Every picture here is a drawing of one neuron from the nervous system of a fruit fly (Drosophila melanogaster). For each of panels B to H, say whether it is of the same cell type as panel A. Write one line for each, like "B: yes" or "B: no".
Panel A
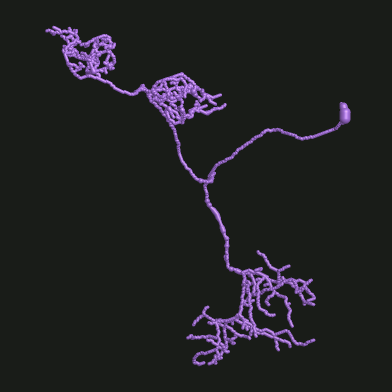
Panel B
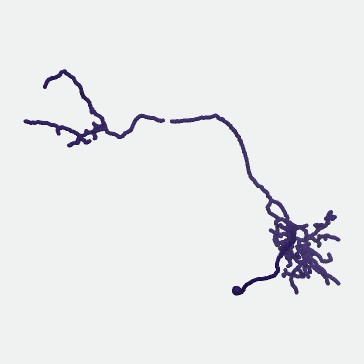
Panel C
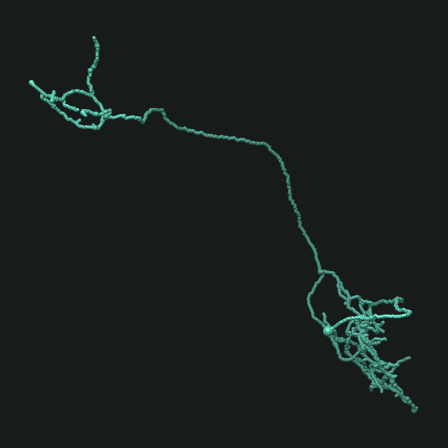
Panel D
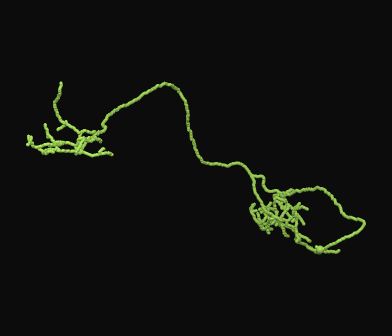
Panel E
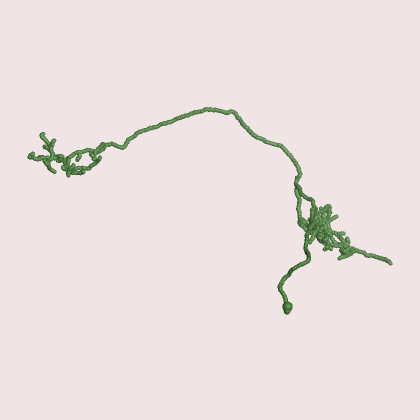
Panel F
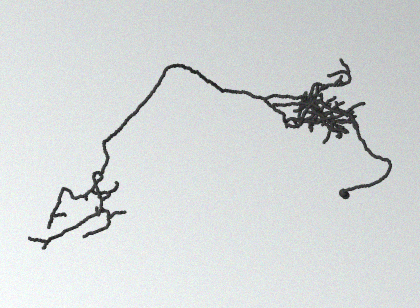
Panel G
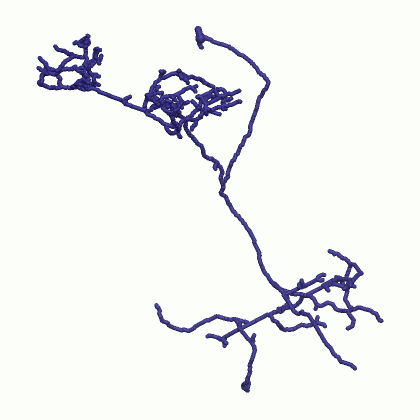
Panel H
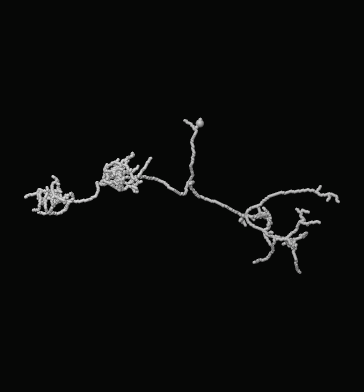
B: no
C: no
D: no
E: no
F: no
G: yes
H: yes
